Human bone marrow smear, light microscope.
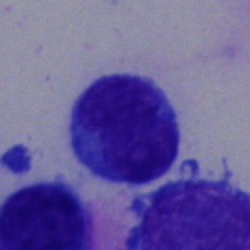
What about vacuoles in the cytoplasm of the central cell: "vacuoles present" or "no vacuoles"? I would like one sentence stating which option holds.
No vacuoles are found within the cytoplasm of the cell.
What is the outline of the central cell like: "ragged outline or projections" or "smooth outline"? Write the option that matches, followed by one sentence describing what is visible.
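Smooth outline. The cell has a round, smooth outline.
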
